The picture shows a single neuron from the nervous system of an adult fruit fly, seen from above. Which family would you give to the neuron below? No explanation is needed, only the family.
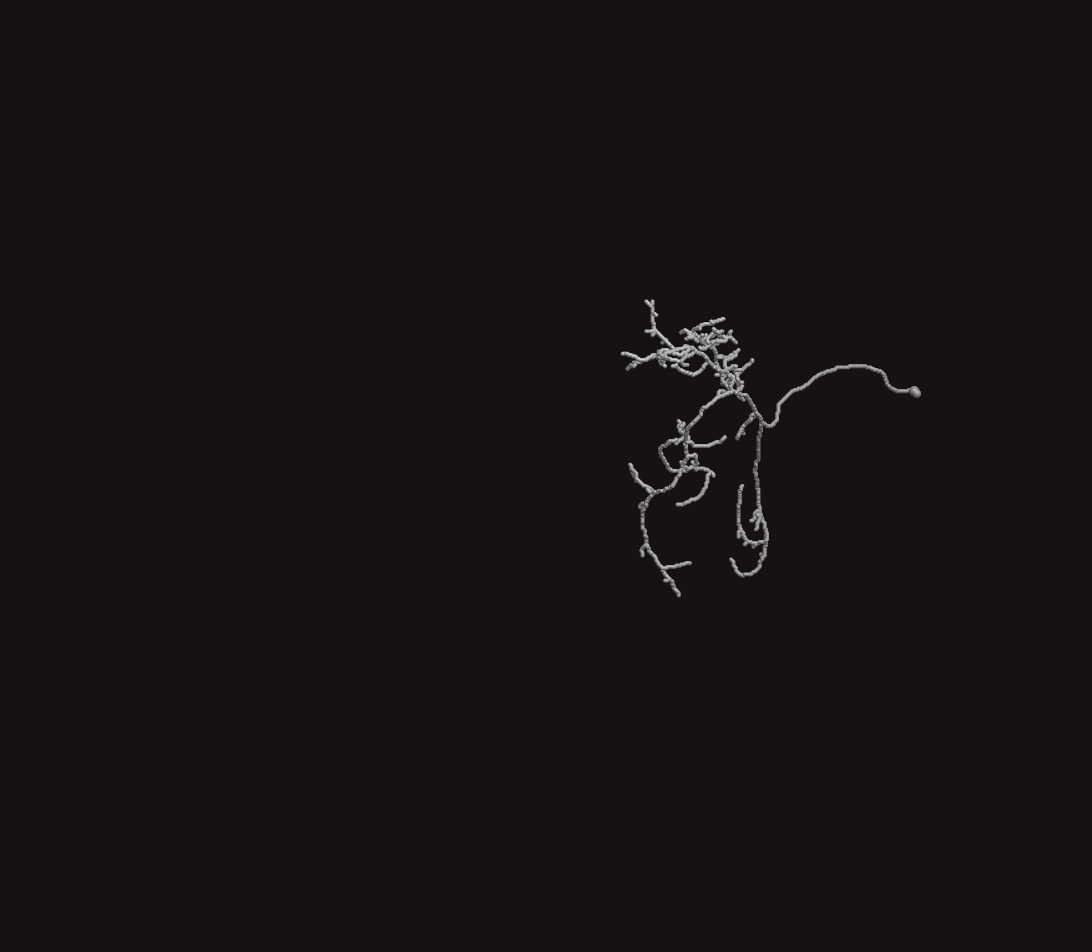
hemilineage LALa1_anterior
